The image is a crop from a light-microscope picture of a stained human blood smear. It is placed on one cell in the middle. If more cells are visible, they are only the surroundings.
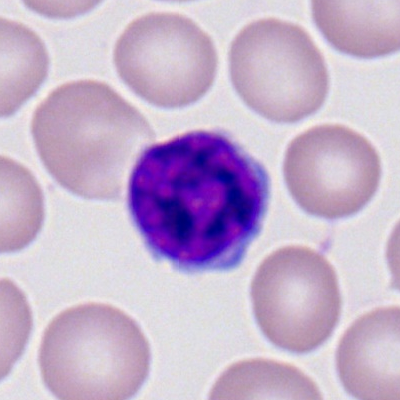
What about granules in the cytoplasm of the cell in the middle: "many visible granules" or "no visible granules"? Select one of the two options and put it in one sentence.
There is no granule to be seen in the cytoplasm of this cell.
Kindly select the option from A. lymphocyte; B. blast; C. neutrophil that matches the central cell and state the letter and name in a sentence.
Option A holds up: the cell in the middle is a lymphocyte.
